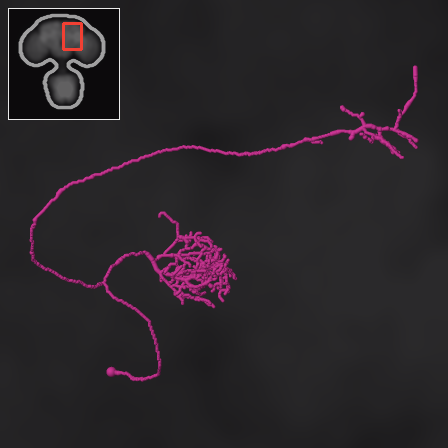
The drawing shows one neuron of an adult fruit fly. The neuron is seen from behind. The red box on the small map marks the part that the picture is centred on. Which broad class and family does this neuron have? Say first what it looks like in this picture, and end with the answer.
The cell body can be seen at the lower left of the picture. In this view it is about as wide as it is tall. It is a central-brain intrinsic neuron. Its family is hemilineage ALv1.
